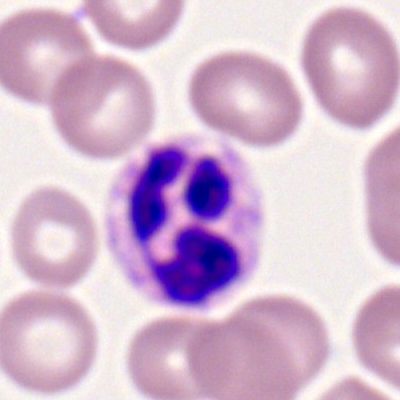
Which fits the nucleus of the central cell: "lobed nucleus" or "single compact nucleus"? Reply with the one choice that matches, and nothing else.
Lobed nucleus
